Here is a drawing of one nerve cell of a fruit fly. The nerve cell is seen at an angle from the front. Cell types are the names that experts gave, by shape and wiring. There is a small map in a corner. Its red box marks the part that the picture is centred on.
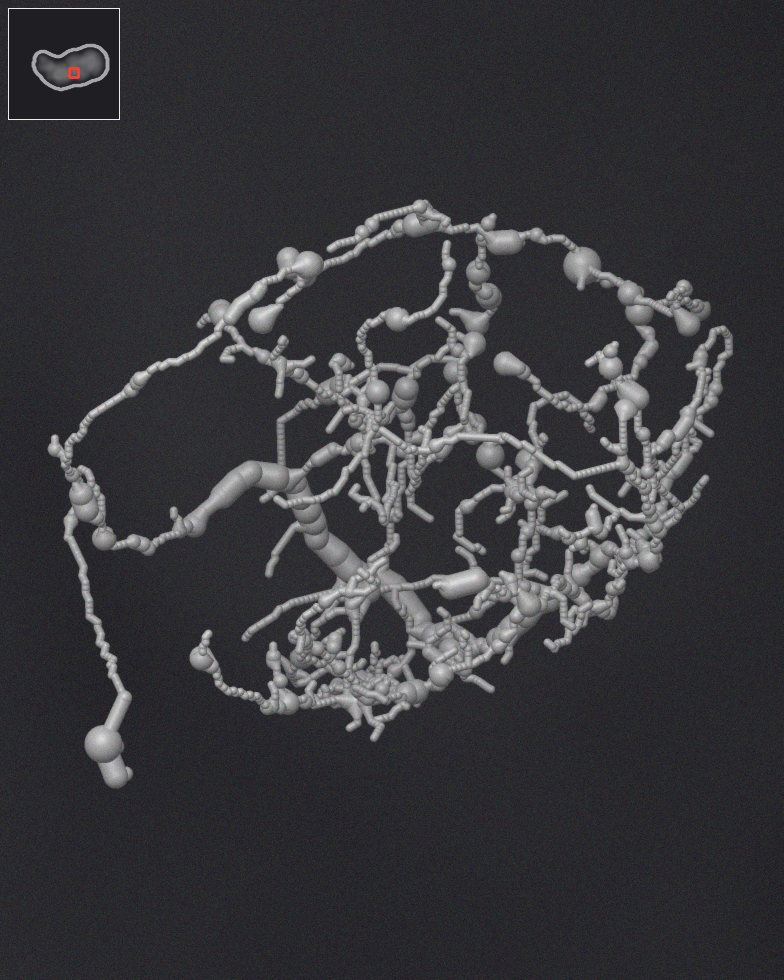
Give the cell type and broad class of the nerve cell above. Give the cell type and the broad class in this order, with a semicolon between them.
CB4052; central-brain intrinsic neuron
